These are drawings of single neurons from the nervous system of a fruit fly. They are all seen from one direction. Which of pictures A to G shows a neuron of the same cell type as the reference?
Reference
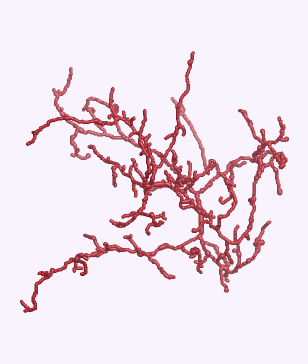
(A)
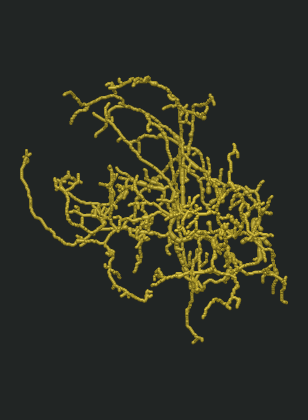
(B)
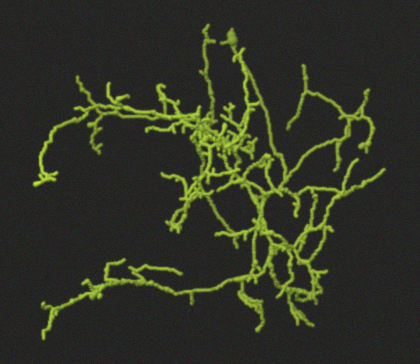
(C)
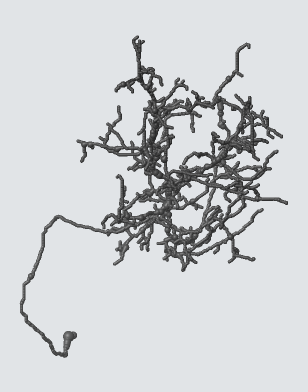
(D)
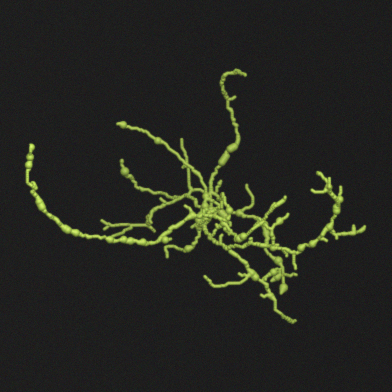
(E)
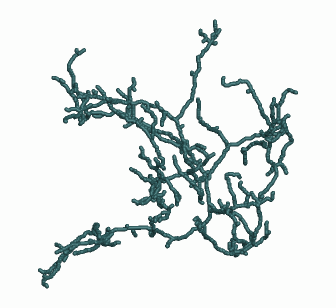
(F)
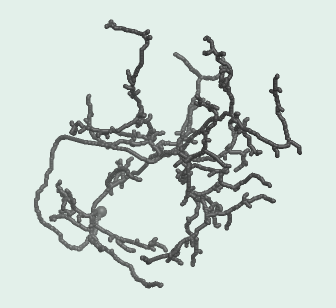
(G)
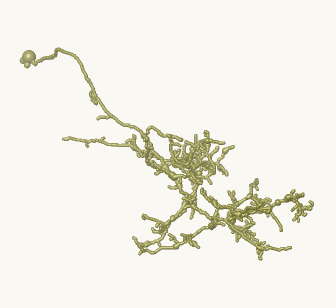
Picture E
